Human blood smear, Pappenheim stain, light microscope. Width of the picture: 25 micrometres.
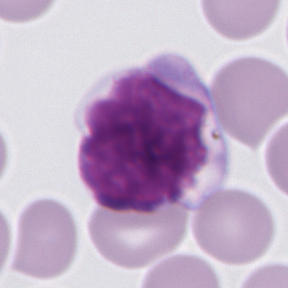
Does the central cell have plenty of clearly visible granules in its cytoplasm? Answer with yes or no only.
No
